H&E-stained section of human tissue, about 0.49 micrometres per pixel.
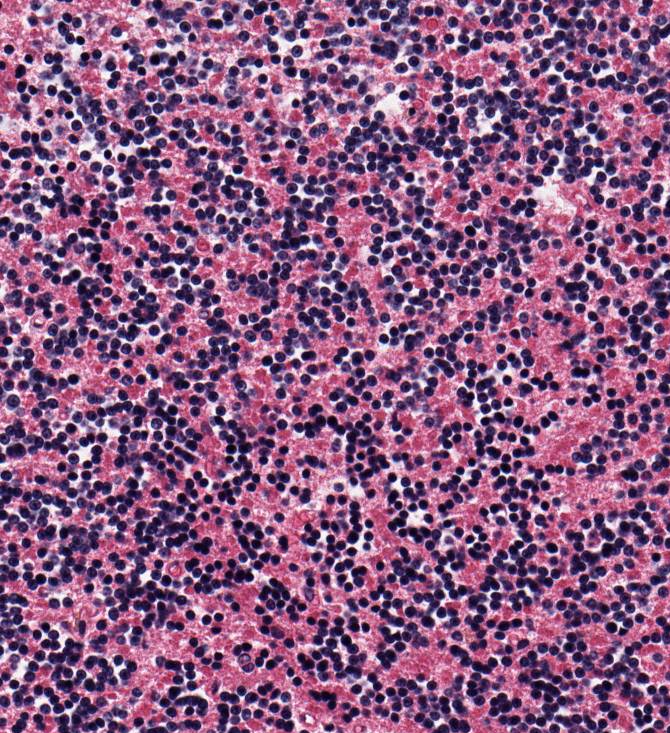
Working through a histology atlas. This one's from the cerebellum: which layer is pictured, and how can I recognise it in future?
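This field, then, is the granular layer. An even sheet of densely packed small cells fills the whole field, with no layering or border. The nuclei are small, round, dark and very uniform, with cytoplasm so scant it is barely visible.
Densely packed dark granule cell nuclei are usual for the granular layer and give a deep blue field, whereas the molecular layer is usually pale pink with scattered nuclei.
Between groups of nuclei there are irregular pink fibrillary patches without nuclei.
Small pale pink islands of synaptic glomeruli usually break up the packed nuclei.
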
